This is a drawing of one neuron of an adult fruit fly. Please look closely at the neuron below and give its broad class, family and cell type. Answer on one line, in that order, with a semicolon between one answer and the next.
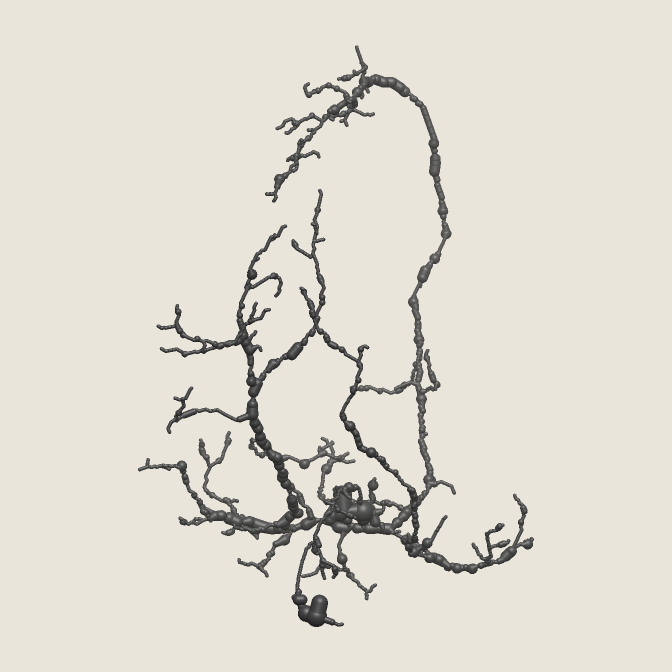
nerve-cord intrinsic neuron; hemilineage 20A.22A; IN20A.22A007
